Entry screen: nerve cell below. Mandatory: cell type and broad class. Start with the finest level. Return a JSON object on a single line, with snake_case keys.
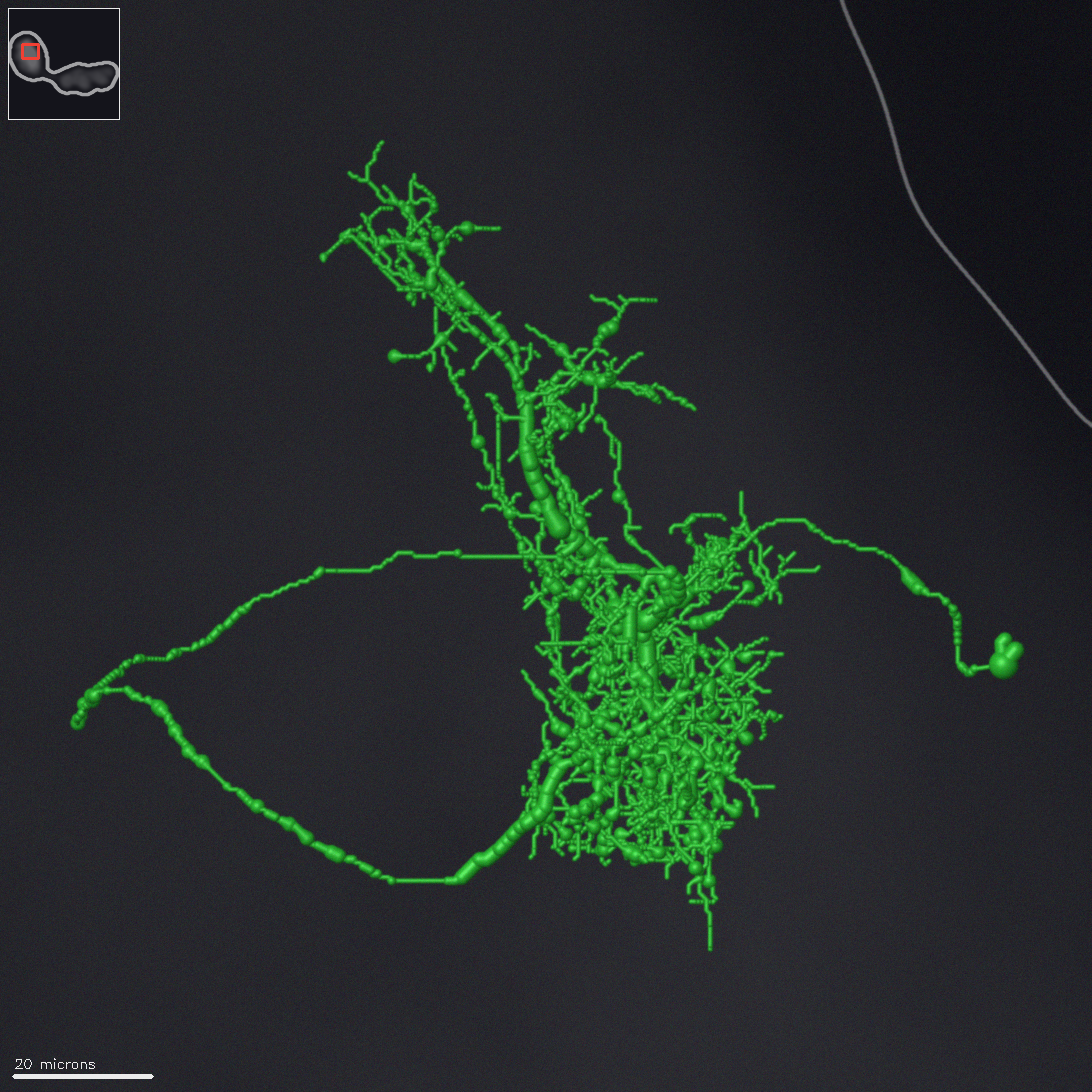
{"cell_type": "PLP229", "broad_class": "central-brain intrinsic neuron"}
